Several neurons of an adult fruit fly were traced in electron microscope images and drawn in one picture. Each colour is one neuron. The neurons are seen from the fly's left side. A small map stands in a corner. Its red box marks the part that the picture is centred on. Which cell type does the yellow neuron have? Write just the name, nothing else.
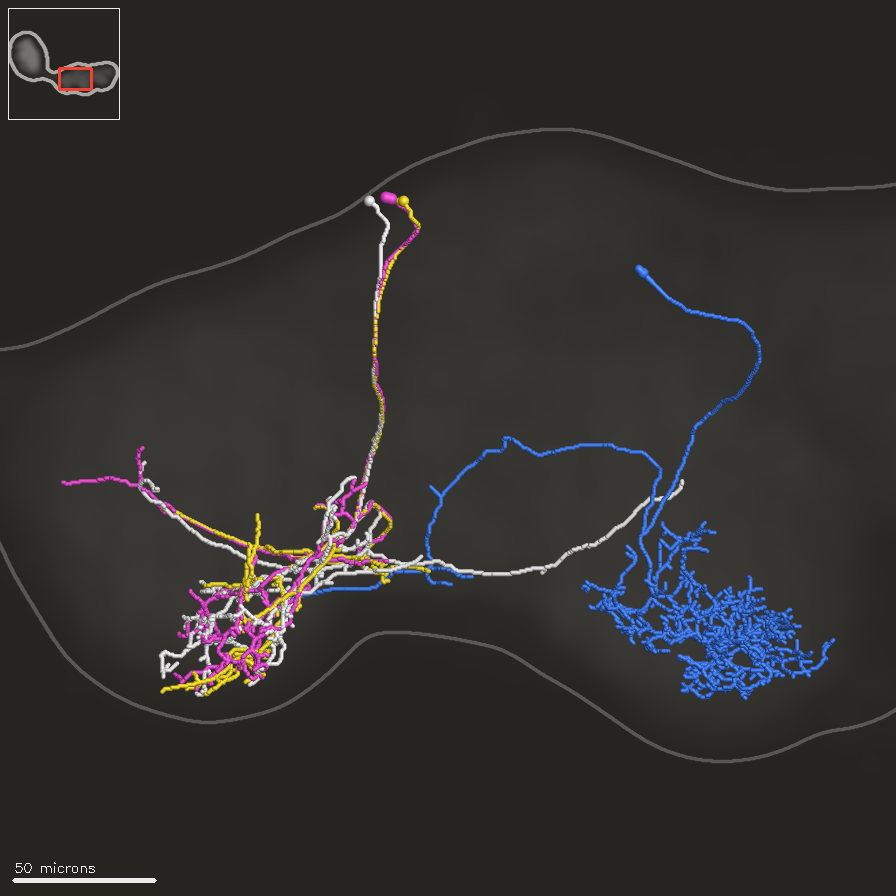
IN23B089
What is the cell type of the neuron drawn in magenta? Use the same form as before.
IN23B091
